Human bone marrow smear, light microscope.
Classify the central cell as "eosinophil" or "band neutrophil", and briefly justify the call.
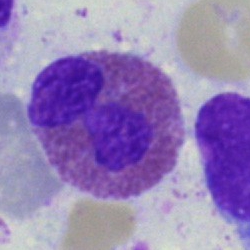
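I'd call this an eosinophil. Its nucleus is divided into two lobes, one sitting at the upper left.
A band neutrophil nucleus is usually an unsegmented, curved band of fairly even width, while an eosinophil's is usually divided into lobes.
Densely packed pinkish-red granules fill the cytoplasm.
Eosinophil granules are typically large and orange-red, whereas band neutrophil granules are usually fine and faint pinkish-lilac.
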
